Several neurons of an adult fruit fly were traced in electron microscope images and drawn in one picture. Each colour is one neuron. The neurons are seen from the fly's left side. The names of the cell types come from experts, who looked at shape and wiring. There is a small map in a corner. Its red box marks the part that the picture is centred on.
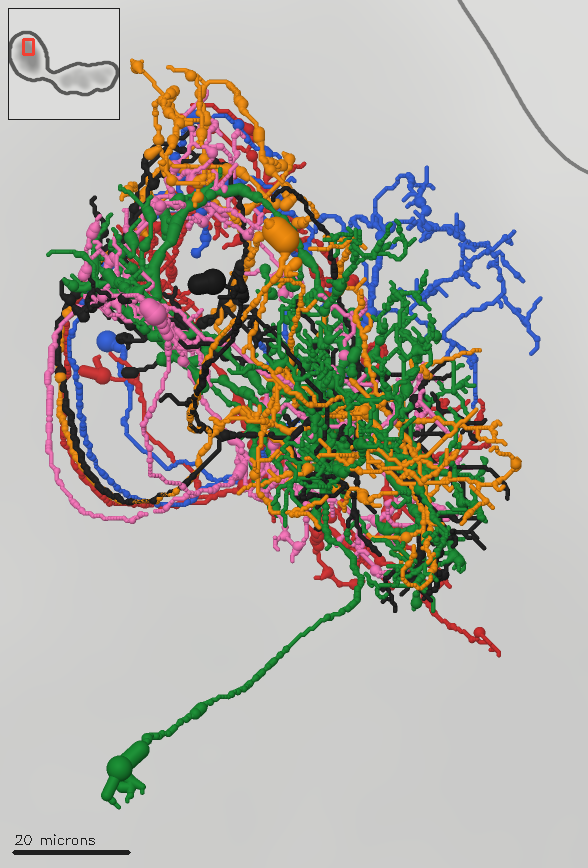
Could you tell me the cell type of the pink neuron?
LHAD1a2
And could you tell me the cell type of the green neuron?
LHAV2k8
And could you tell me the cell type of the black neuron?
LHAD1f3_b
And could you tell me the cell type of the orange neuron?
LHAD1f3_a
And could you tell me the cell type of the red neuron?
SLP035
